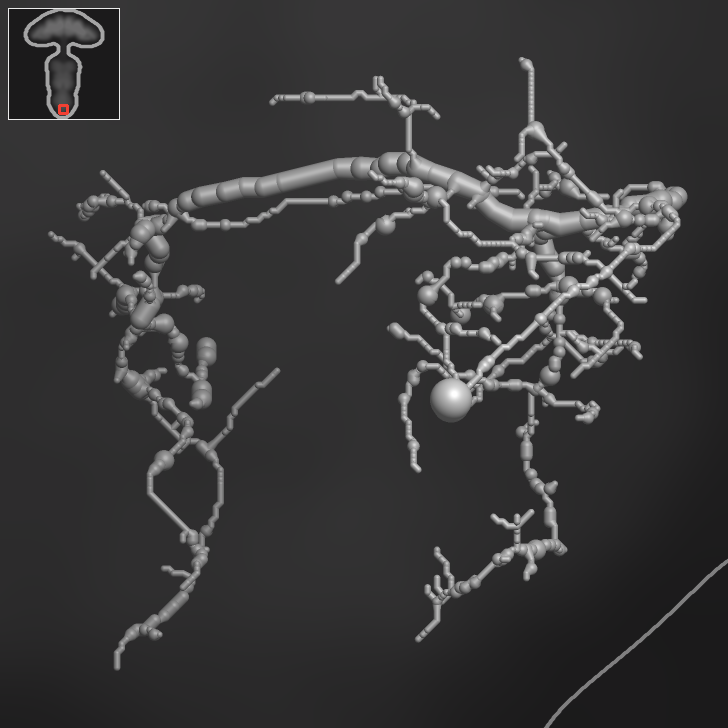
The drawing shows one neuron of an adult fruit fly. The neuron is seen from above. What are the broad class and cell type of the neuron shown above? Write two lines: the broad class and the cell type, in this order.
nerve-cord intrinsic neuron
INXXX411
